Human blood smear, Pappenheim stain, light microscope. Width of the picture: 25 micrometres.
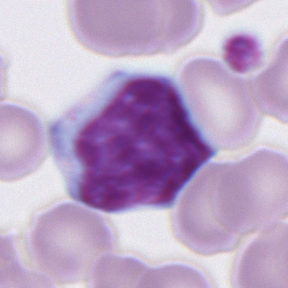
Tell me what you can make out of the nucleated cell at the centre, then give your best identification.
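See how angular that nucleus is, an irregular outline with several fairly straight edges. The chromatin's dark purple and clumped, with small paler patches between the clumps. Cytoplasm's a pale greyish blue, and I can't pick out any distinct granules in it. That's a typical lymphocyte.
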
